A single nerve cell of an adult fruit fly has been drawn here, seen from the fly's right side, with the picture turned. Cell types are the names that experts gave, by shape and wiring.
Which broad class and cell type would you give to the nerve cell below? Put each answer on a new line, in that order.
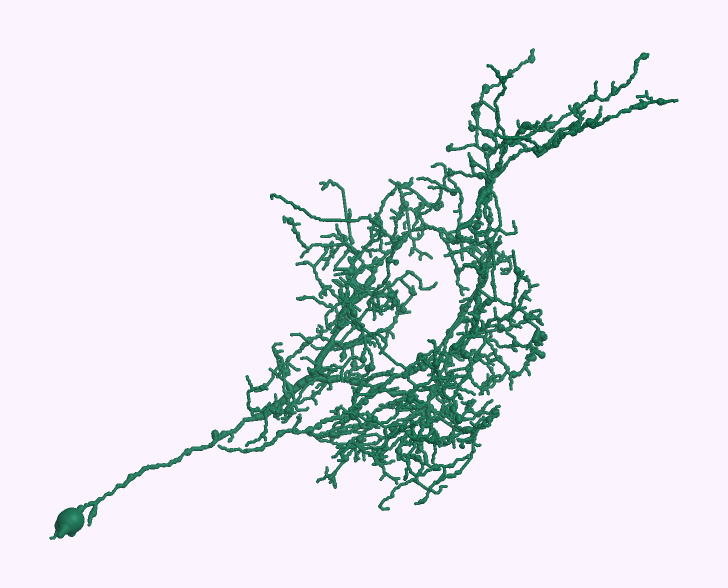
central-brain intrinsic neuron
AVLP566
